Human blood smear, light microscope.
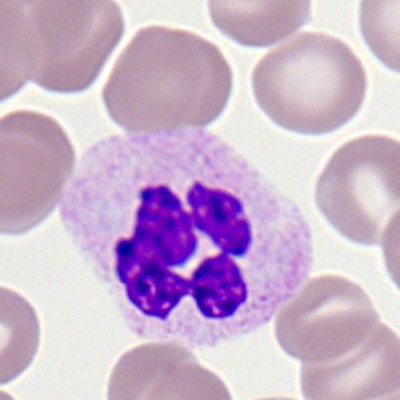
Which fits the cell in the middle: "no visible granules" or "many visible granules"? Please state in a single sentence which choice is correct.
There are many visible granules in its cytoplasm.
